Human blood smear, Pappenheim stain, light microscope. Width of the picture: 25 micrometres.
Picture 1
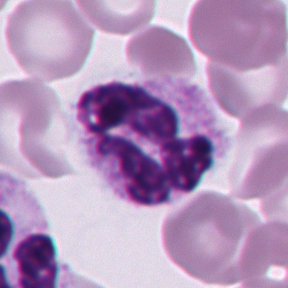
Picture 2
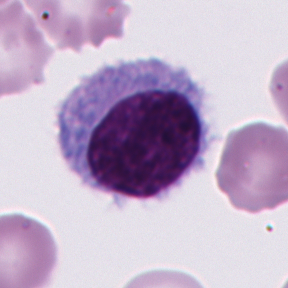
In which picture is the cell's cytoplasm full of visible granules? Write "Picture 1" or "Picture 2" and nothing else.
Picture 1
